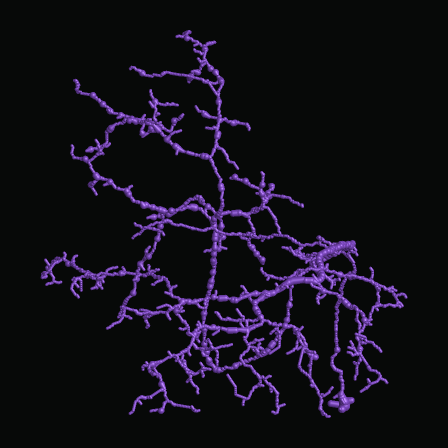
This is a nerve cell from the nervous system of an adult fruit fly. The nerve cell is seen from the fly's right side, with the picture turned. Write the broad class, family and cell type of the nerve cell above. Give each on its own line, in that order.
visual projection neuron
MeVP
MeVP17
